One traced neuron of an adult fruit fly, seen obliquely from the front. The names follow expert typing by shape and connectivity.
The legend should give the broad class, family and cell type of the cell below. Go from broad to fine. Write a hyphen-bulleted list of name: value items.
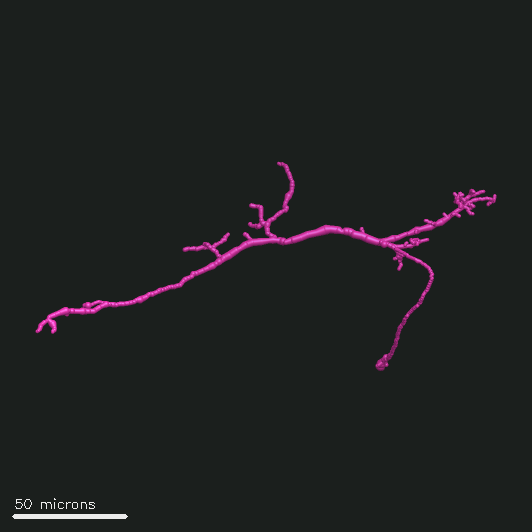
- broad class: nerve-cord intrinsic neuron
- family: hemilineage 06A
- cell type: IN06A011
